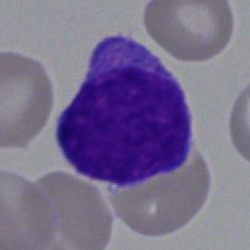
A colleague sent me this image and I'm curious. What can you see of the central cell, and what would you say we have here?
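Trace the outline with your eye: it is irregular, with a rounded bulge at the top. The nucleus takes up nearly the whole cell, so very little cytoplasm is left. What cytoplasm you can see is deep blue-violet, close to the tone of the nucleus. Notice that the chromatin is finely textured, with faint paler mottling instead of coarse dark clumps. This cell is a blast.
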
